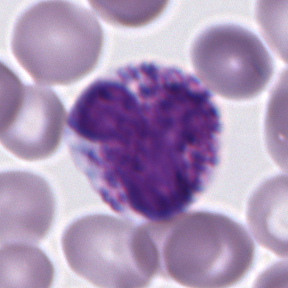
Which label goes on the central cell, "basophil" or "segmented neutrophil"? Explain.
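Basophil is the answer. The granules in this cell are coarse and dark purple.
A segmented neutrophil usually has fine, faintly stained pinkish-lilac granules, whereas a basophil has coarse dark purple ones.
The granules also lie over the nucleus as well as the cytoplasm, largely hiding the nuclear outline.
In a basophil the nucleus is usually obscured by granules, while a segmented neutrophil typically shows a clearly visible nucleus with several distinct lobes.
Where cytoplasm shows between the granules, mostly at the left edge, it is pale.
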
